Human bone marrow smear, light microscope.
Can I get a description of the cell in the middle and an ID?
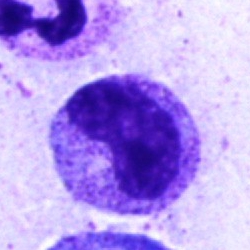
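The nucleus is positioned eccentrically, displaced toward the upper right of the cell. An indentation is present on its left side. The nuclear chromatin is dark purple and coarsely clumped. Fine purple granules are present in the cytoplasm. This cell is a metamyelocyte.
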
